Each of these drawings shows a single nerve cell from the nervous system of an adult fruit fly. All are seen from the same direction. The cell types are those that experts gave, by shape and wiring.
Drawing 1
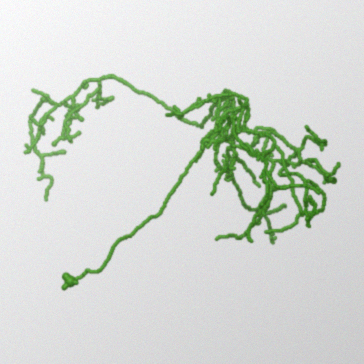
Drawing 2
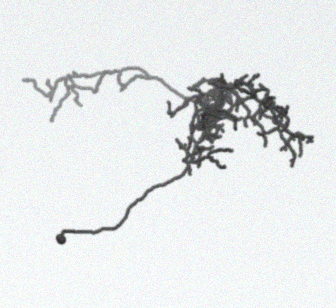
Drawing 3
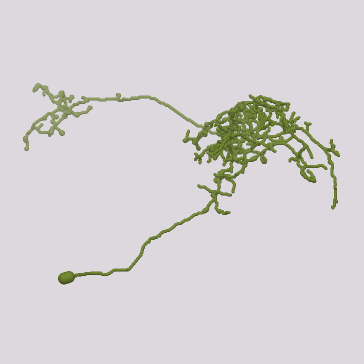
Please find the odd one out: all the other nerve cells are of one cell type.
1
